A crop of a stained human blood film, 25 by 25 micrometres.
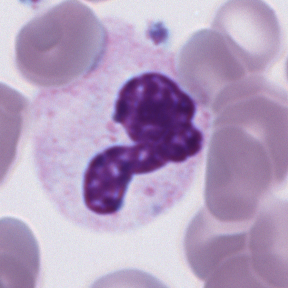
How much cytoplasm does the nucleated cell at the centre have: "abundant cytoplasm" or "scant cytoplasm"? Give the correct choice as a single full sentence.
Around the nucleus lies a broad area of cytoplasm.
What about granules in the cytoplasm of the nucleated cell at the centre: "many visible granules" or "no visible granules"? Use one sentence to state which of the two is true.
It is many visible granules that the cytoplasm of this cell contains.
